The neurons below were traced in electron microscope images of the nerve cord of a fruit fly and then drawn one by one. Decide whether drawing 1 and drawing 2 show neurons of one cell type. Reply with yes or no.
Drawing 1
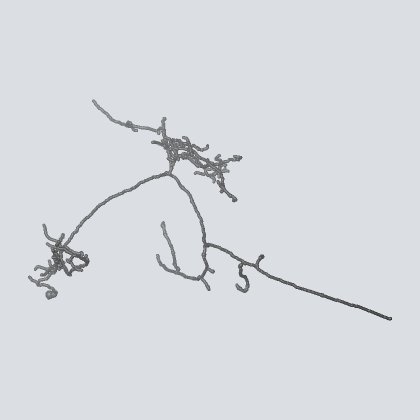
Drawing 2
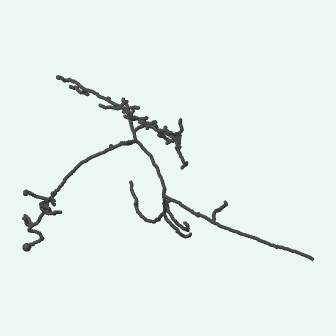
yes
